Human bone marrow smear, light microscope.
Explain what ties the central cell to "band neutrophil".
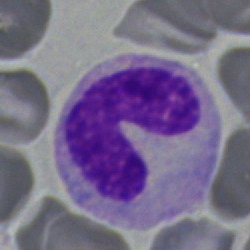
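Start with the nucleus: it is a thick curved band, bent into a C shape.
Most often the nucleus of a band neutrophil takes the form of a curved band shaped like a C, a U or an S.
The C shape here goes with that. Now the chromatin, which is dark purple and coarsely clumped.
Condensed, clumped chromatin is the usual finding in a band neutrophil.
So the chromatin goes with the name as well. Beyond that, the notch of the curved nucleus opens toward the right, and the widest area of cytoplasm fills that notch on the right side.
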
